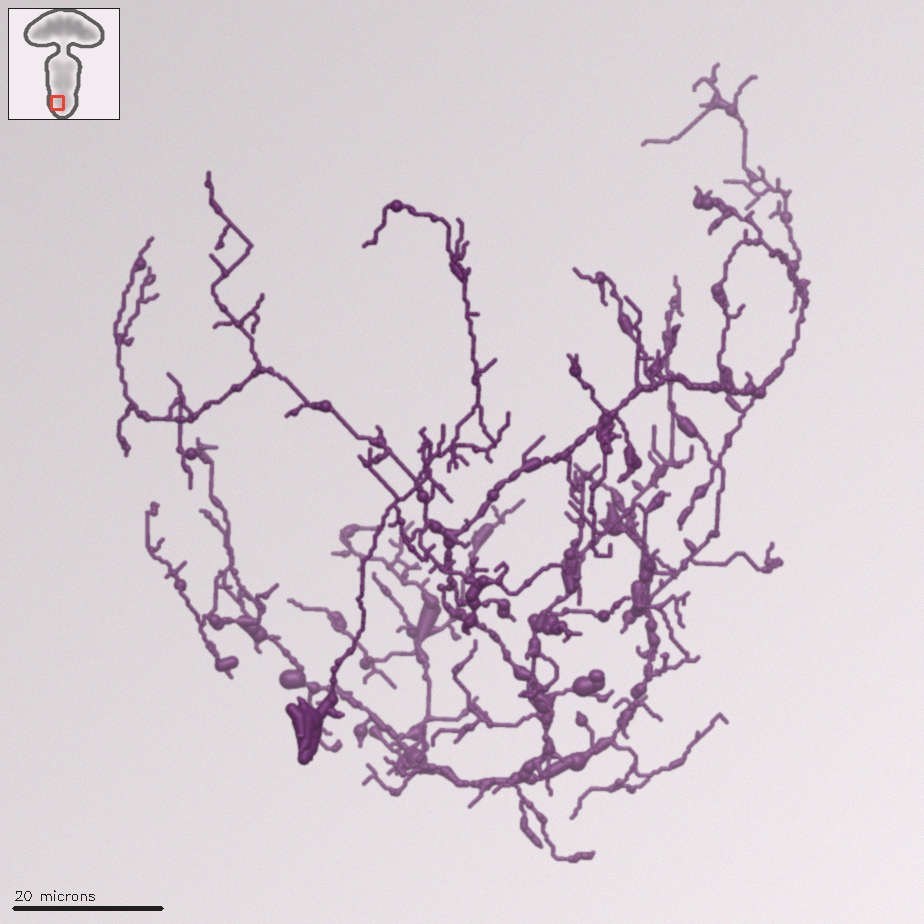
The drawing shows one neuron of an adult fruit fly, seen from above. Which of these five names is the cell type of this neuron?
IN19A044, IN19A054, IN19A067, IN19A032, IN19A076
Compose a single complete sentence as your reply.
To the cell type IN19A044 belongs this neuron.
